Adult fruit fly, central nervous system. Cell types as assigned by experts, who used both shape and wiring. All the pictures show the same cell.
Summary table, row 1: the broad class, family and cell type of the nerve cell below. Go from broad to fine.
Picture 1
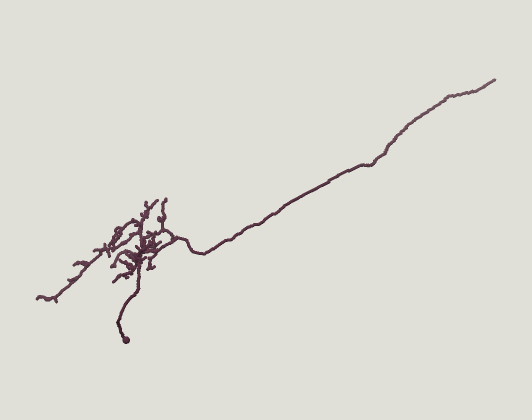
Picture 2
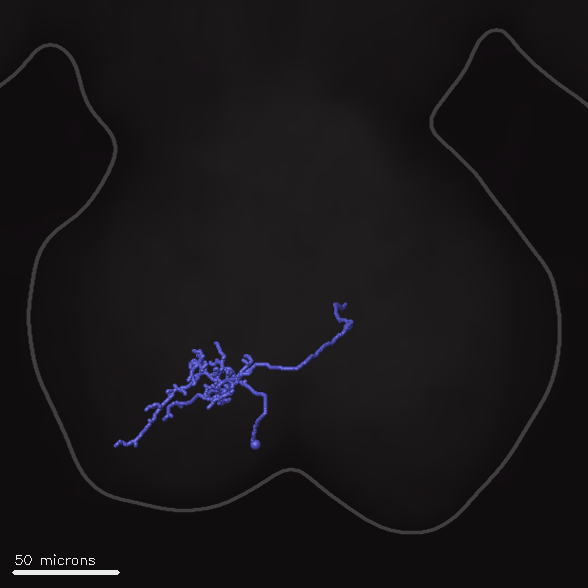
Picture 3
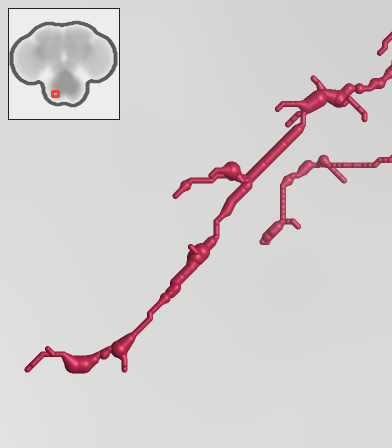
nerve-cord intrinsic neuron; hemilineage 10B; IN10B055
